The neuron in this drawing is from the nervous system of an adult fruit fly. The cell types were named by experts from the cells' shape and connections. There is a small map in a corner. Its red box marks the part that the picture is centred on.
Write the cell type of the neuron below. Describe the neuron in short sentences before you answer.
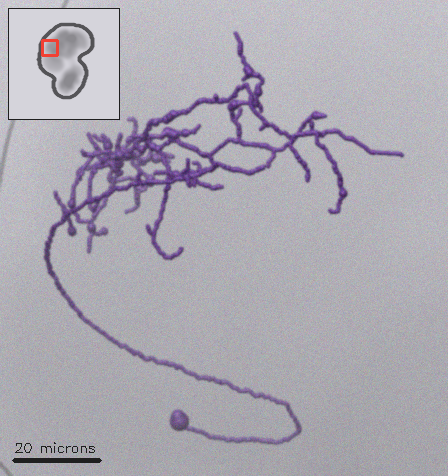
Its cell body lies at the bottom of the picture. By the scale bar it is about 95 microns tall in this view. Dozens of branch ends can be seen. Its broad class is central-brain intrinsic neuron. The cell type is SLP086.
